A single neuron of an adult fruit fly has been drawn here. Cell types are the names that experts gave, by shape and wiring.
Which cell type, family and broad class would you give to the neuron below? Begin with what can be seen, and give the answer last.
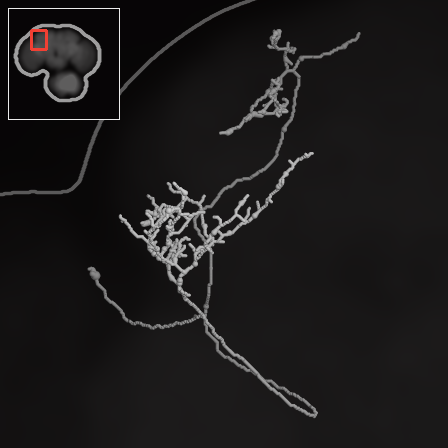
Its cell body lies on the left of the picture. Dozens of branch ends can be seen. Its cell type is CB1804. Its family is hemilineage VLPl2_posterior. It is a central-brain intrinsic neuron.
